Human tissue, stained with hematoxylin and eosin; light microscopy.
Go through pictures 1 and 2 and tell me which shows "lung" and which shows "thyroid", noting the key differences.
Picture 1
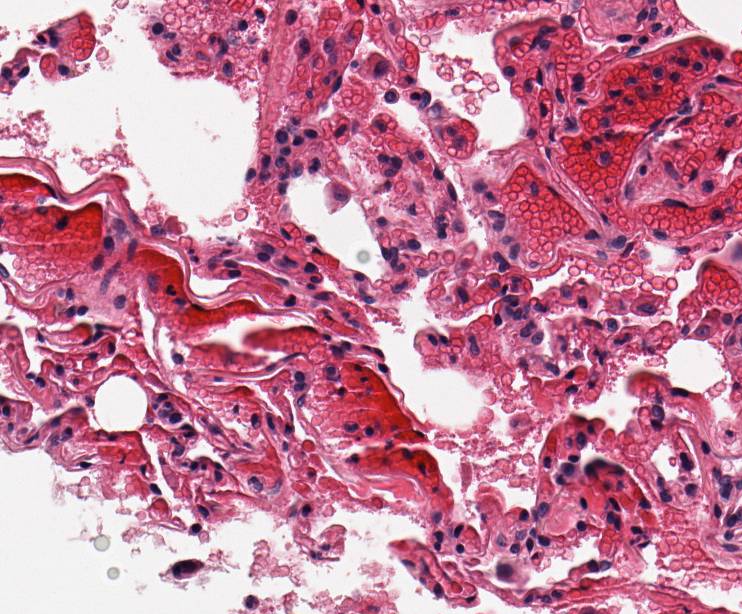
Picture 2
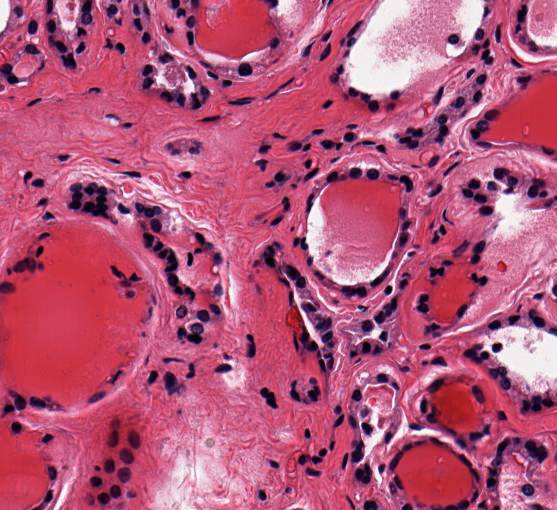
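The lung is the first picture, and the thyroid the second. Picture 1 is a loose network of thin branching septa around irregular spaces, with flattened cells and elongated dark nuclei along the septa. Small round dark-staining nuclei are scattered among the red cells and septa, and I see no glands or ducts lined by cuboidal or columnar epithelium.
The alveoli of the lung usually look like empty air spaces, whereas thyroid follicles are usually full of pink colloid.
In picture 2, most follicles are filled with homogeneous eosinophilic colloid, the largest lying at the left edge. A single layer of flattened to low cuboidal cells with small, dark, round nuclei lines them.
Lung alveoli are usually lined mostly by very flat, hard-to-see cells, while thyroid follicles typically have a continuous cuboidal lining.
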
